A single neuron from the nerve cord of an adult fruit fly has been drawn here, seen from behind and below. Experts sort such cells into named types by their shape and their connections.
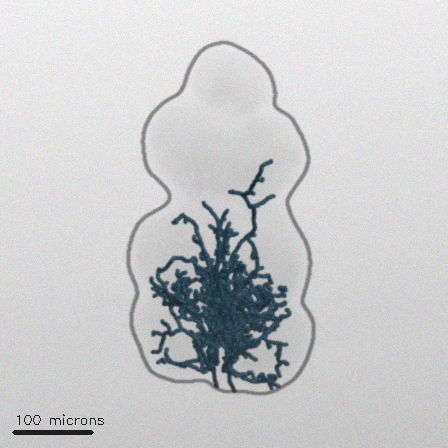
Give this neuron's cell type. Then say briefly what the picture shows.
Its cell type is AN00A002. Its broad class is ascending neuron. From top to bottom in the picture it spans about 300 microns. In this view it is taller than it is wide.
